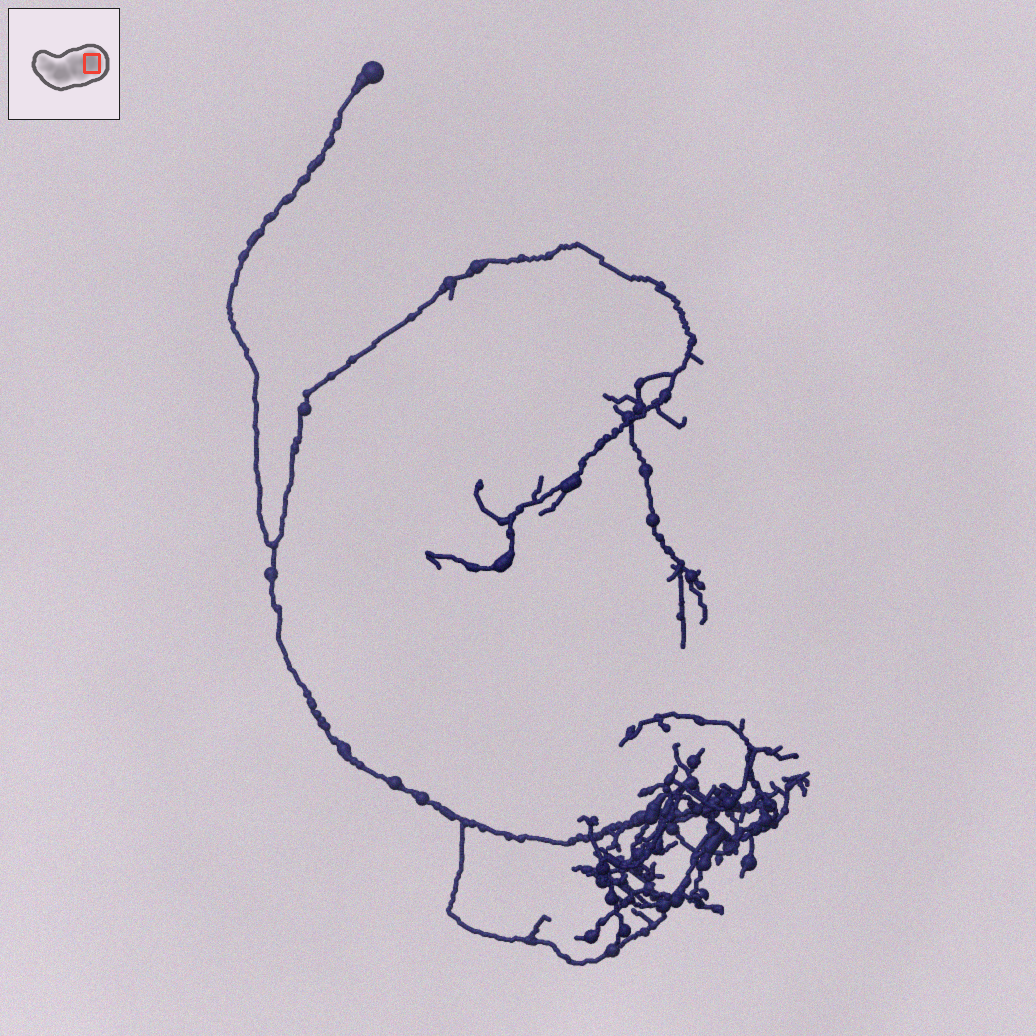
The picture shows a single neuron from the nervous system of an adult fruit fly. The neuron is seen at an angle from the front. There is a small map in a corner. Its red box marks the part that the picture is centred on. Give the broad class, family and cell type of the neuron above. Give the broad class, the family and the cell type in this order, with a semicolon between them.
central-brain intrinsic neuron; hemilineage VPNp&v1_posterior; CB1447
